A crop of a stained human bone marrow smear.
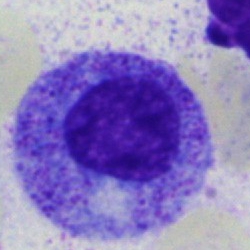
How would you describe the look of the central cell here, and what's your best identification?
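Outline round. Chromatin dark purple, densely stained. Numerous purple granules scattered throughout the cytoplasm. Part of a dark purple cell in the top right corner of the picture. Cell: myelocyte.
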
